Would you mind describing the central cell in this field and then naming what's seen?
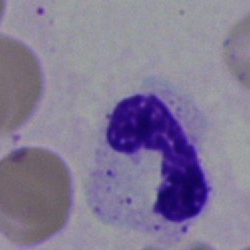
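A single unsegmented band forms the nucleus, curved with its concave side toward the lower left; no nucleoli are visible. Most cytoplasm lies lower left of the nucleus and holds sparse small purple granules. This is a band neutrophil.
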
